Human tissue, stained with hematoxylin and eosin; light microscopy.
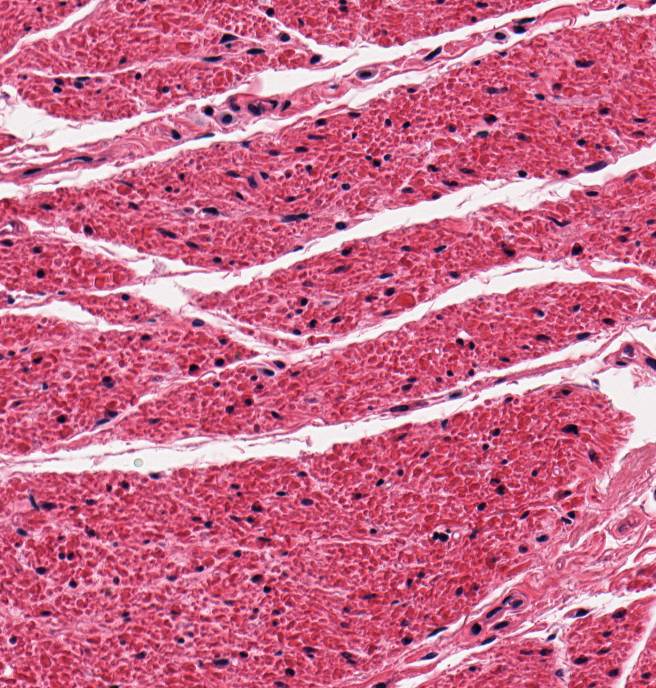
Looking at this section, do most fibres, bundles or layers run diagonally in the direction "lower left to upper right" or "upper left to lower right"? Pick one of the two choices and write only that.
Lower left to upper right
